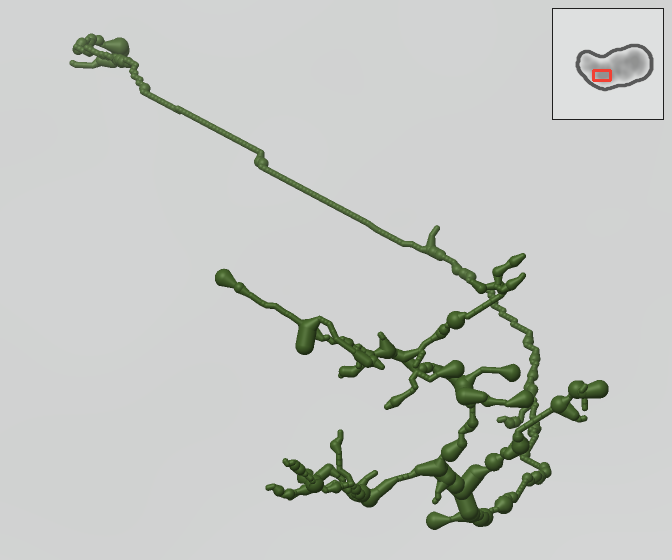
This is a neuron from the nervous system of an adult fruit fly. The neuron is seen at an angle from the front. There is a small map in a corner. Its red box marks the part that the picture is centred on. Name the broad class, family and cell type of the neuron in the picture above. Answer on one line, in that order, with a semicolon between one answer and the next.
sensory neuron entering the nerve cord; class mechanosensory tactile; SNta42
